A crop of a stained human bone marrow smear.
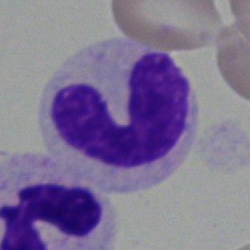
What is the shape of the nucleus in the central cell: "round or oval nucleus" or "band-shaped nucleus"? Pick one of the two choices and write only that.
Band-shaped nucleus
